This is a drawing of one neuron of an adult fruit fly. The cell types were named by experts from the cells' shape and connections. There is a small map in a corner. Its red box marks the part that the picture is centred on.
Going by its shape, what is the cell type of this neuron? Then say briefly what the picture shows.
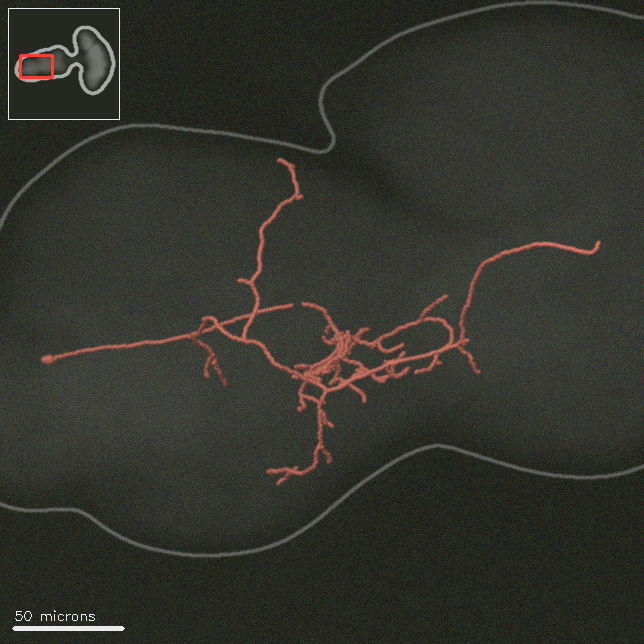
Its cell type is IN12B048. It is a nerve-cord intrinsic neuron. It lies in the nerve cord. The cell body can be seen on the left of the picture. By the scale bar it is about 250 microns wide in this view.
